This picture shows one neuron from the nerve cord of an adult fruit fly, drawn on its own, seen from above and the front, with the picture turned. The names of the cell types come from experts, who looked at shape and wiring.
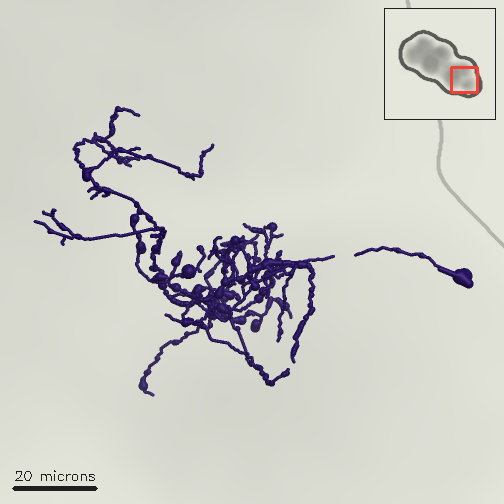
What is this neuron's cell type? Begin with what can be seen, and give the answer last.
By the scale bar it is about 110 microns wide in this view. The picture shows dozens of branch ends. Its broad class is nerve-cord intrinsic neuron. Its cell type is INXXX440.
